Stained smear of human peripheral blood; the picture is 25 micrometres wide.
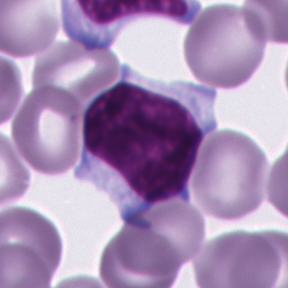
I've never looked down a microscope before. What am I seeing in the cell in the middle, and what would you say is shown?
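See how the chromatin is dark purple and gathered in coarse clumps, with paler patches in between. I can't see any nucleoli in the nucleus. The cytoplasm's pale blue but goes a deeper blue along its outer edges, clearest at the lower edge. No granules in it either. That one's a typical lymphocyte.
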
